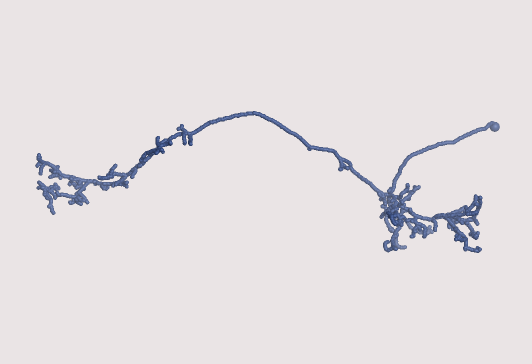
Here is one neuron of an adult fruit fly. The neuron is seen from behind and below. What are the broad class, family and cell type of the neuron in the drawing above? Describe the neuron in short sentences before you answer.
In this view it is more than twice as wide as it is tall. Its broad class is central-brain intrinsic neuron. The family is hemilineage LHl2_ventral. Its cell type is CB3635.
